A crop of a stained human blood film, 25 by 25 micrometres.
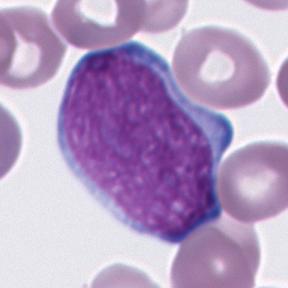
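Myeloblast in a stained smear of human peripheral blood, the nucleated cell at the centre. A single unlobed nucleus, about 18 by 11 micrometres, fills most of the cell; its chromatin is finely stippled, without coarse dark clumps. The blue cytoplasm is widest on the right side.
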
